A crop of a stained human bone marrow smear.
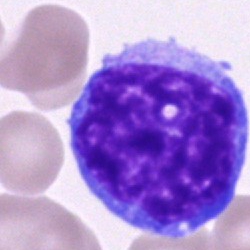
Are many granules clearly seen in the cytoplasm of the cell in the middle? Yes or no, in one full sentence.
No, its cytoplasm is free of any visible granules.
